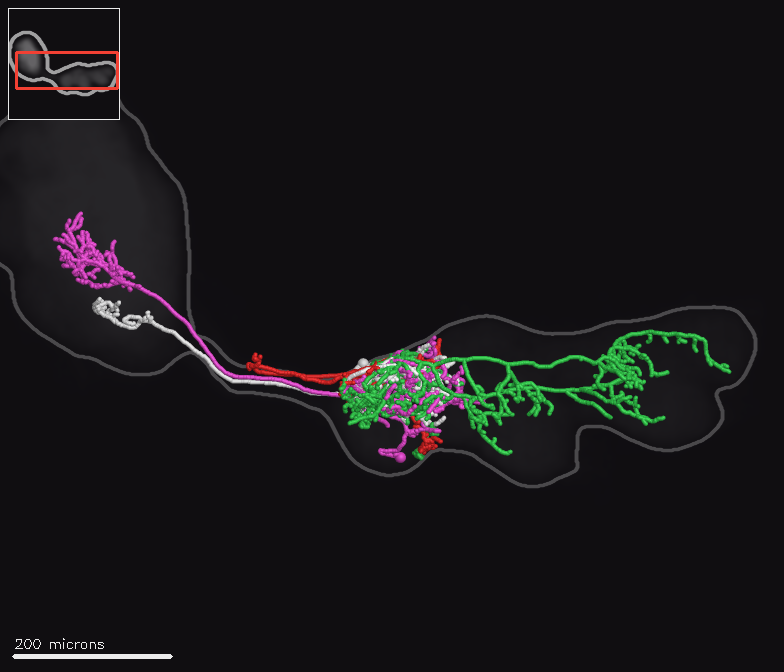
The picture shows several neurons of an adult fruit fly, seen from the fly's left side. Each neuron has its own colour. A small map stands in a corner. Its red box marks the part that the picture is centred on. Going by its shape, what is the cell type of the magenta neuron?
AN27X016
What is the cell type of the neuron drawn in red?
EA00B022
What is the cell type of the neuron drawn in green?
IN27X001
